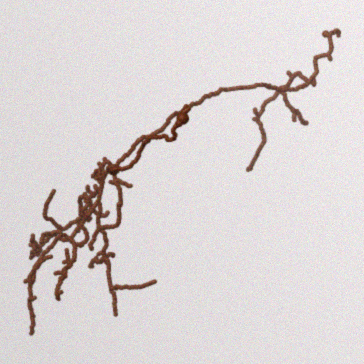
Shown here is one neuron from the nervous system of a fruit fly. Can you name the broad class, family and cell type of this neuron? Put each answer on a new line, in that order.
central-brain intrinsic neuron
hemilineage LB3
GNG376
